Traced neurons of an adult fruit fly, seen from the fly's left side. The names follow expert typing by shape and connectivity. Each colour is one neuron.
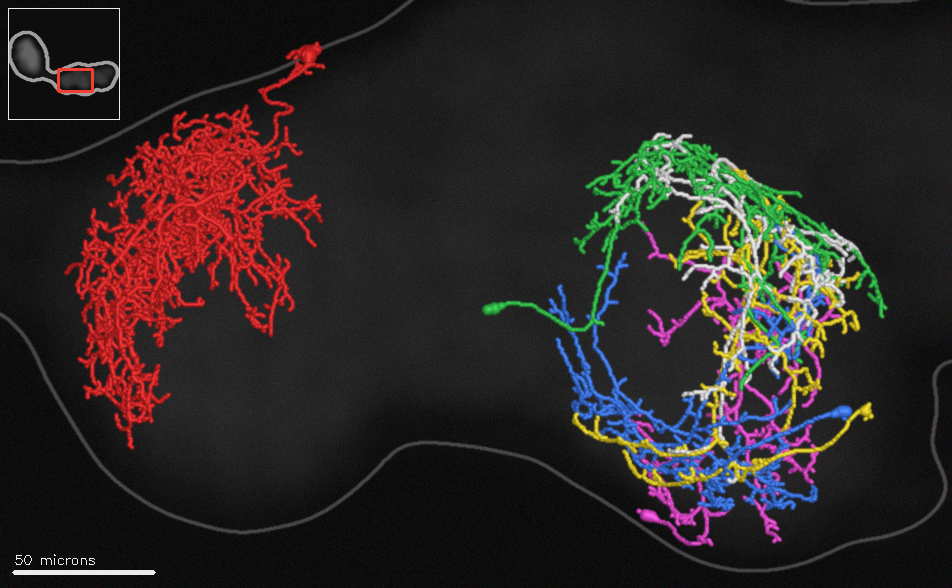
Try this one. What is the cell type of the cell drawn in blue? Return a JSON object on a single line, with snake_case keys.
{"cell_type": "IN13A054"}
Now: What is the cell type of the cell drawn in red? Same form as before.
{"cell_type": "IN19A013"}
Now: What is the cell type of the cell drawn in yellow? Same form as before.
{"cell_type": "IN13A065"}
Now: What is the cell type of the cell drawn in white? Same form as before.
{"cell_type": "IN13A062"}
